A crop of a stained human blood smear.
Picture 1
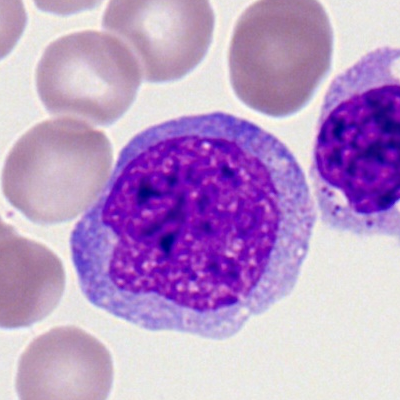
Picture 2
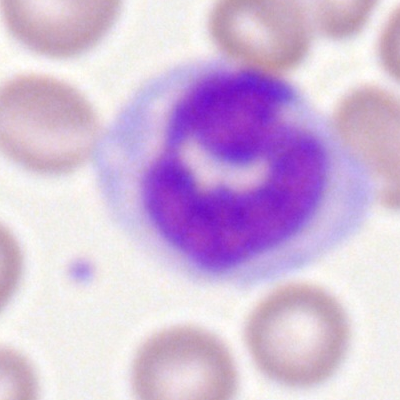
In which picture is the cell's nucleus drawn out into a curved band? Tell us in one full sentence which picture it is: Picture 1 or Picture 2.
The cell shown in picture 2 carries a curved, lobeless band-shaped nucleus.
